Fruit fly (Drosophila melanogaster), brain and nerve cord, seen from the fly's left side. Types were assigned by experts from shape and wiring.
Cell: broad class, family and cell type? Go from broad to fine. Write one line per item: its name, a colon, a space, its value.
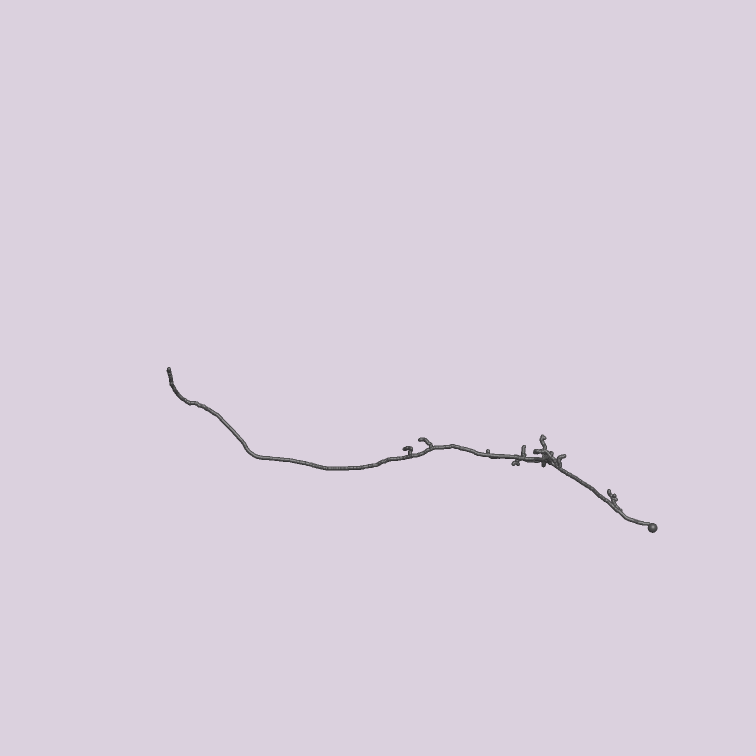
broad class: ascending neuron
family: hemilineage 07B
cell type: AN07B072_d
